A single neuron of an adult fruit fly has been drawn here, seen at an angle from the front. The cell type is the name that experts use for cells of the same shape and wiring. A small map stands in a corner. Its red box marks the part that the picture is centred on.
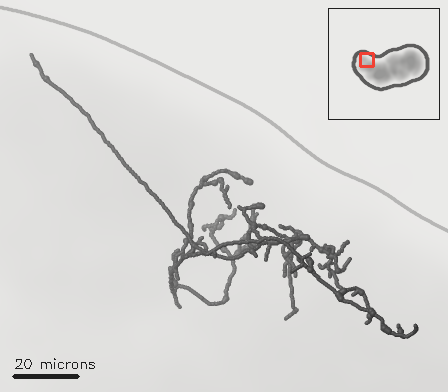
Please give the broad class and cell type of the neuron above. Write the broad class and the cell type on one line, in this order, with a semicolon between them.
sensory neuron entering the nerve cord; SNxx19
